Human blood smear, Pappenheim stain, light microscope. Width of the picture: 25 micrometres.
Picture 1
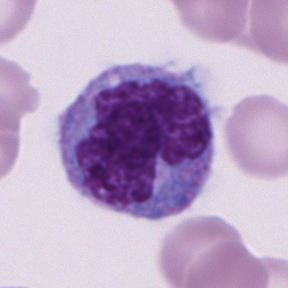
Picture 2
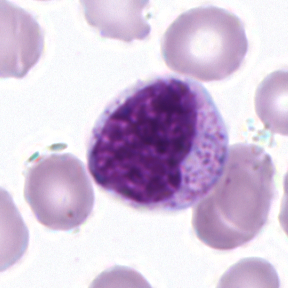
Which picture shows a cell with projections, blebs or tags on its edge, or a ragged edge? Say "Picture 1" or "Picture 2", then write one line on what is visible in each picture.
Picture 1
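What picture 1 shows: A small frayed, ruffled projection sticks out from the upper right edge of the cell.
What picture 2 shows: The cell's outline is round and smooth.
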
